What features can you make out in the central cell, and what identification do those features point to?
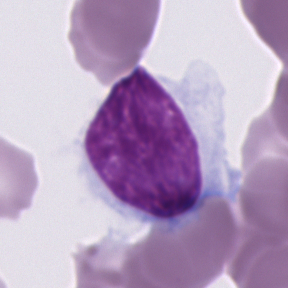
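First, the cytoplasm: it is pale blue, and broadest on the right side of the nucleus. Its outer edge looks ragged, with irregular projections that are most marked at the upper right. I can't see any granules in it. So this is a hairy cell.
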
